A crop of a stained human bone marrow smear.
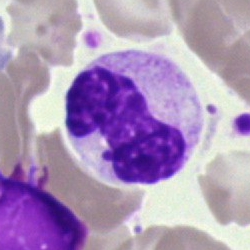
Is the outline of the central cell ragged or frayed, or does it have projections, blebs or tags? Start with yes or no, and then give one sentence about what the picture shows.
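No. The cell outline is round and smooth.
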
